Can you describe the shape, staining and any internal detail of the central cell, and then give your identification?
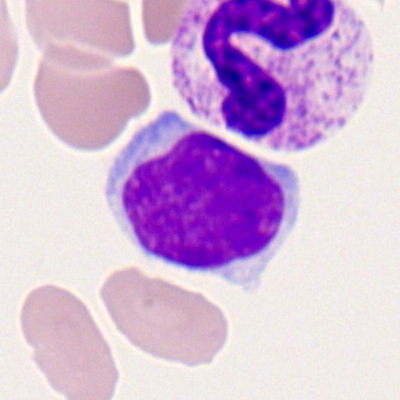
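Coarse, clumped chromatin here, with darker purple patches scattered among paler areas. The cytoplasm is just a narrow rim around the nucleus, and there are no granules and no vacuoles visible in it. So, a lymphocyte.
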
